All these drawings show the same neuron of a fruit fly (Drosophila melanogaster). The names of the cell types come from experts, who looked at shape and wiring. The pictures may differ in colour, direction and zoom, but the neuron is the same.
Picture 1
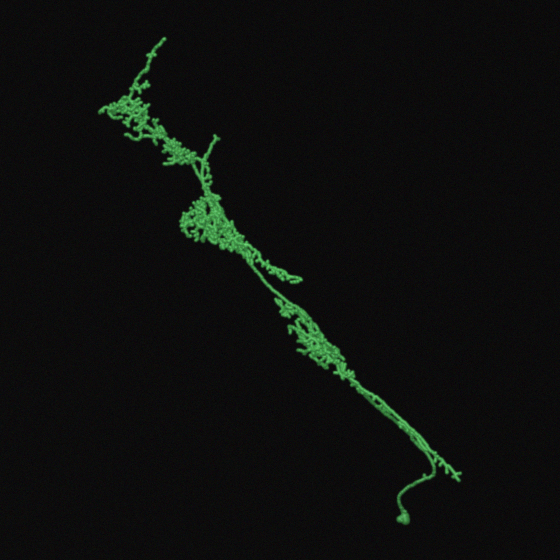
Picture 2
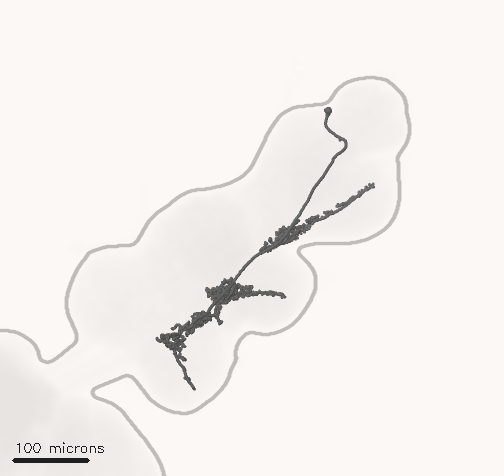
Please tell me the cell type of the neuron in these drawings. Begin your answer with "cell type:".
cell type: INXXX007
